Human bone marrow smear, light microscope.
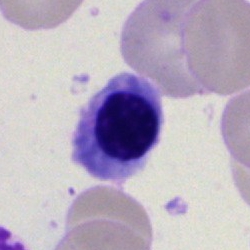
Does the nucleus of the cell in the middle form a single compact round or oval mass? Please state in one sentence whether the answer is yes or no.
Yes, there is one compact round or oval nucleus in this cell.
